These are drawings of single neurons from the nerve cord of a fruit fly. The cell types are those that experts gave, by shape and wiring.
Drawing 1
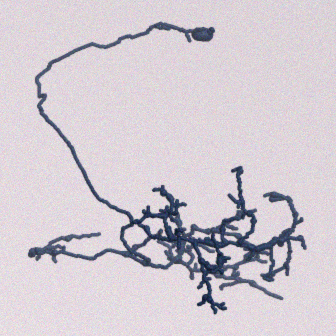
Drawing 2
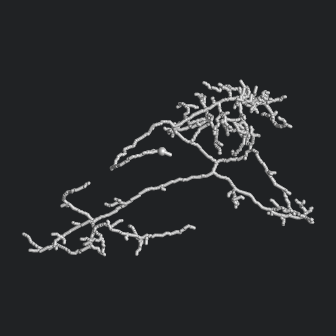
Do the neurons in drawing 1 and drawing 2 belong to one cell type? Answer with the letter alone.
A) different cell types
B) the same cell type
B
